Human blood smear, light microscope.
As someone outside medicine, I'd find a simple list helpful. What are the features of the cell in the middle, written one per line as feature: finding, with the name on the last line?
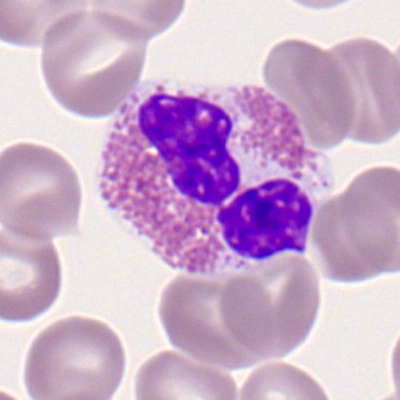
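Nucleus: two lobes
Lobe position: upper left and lower right of the nucleus
Chromatin: dark purple, coarsely clumped
Cytoplasm: pale between the granules
Name: eosinophil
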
